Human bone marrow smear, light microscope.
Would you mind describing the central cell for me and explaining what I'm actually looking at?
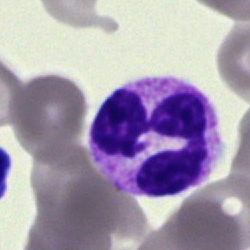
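Outline first: round and smooth. Chromatin next: dark purple and coarsely clumped. Nucleoli: none visible in the nucleus. Cytoplasm: no vacuoles seen. Last, the name: segmented neutrophil.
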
